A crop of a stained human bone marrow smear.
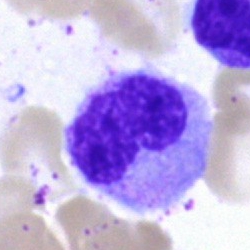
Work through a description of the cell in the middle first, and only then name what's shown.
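Look at the outline first; it is roughly round, with a smooth edge. The nucleus fills the upper left of the cell, so the cytoplasm lies mostly to the lower right. Within the nucleus, the chromatin is dark purple and coarsely clumped. There is a moderate amount of cytoplasm, pale lilac-blue in colour. This cell is a metamyelocyte.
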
